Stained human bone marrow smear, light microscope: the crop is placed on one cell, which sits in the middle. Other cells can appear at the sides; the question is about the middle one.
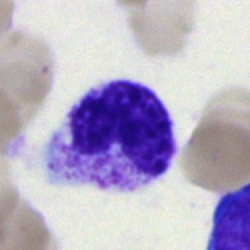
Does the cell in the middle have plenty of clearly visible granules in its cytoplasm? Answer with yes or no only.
Yes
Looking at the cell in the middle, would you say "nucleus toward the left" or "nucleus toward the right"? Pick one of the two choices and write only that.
Nucleus toward the right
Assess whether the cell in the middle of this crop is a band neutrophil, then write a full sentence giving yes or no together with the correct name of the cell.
Yes, the central cell of this crop corresponds to a band neutrophil.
